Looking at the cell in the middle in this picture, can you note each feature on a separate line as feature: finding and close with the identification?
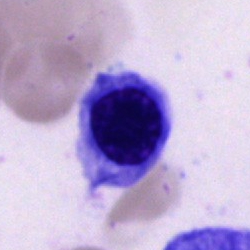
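Outline: irregular, tapering cytoplasmic tag at lower left
Nucleus: toward upper right
Cytoplasmic rim: wider below and to the left
Chromatin: dense, very dark purple, coarsely clumped
Cytoplasm: deep blue
Name: erythroblast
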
